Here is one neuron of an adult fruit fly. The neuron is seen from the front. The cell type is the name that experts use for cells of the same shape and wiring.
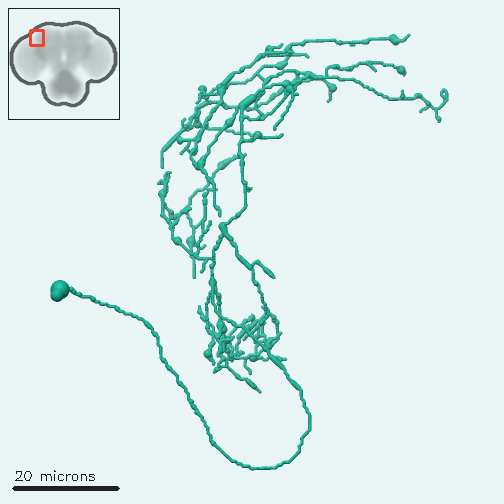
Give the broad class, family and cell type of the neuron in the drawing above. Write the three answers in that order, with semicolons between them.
central-brain intrinsic neuron; hemilineage LHl4_dorsal; CB2851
